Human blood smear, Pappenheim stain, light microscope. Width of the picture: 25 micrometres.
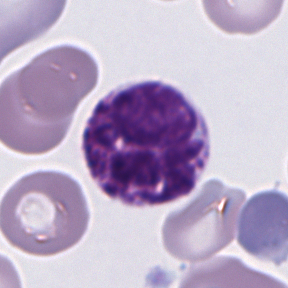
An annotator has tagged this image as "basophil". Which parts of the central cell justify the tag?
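Sure, for the basophil: coarse dark purple granules fill this cell, and they lie over the nucleus so that its outline can't be traced.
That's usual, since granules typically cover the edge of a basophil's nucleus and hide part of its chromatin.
Only a narrow, paler strip of cytoplasm shows, at the cell's right edge.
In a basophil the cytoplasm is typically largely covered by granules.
The cell is about 11 micrometres across.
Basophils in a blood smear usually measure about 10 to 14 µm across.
There are also a few small clear spots inside the cell.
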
